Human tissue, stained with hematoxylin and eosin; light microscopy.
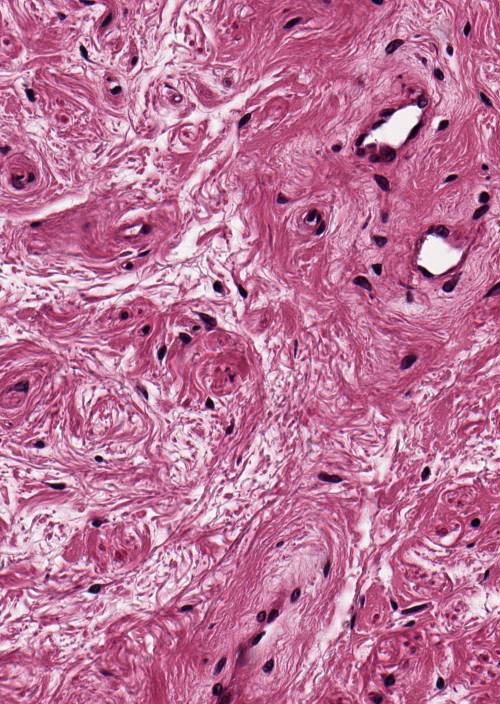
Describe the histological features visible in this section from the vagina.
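Sparse cells with small, dark, spindle-shaped to oval nuclei are scattered through the collagen. In the upper right, two small open vessel lumina are lined by flattened nuclei. No epithelium is present anywhere in the field, and no fat cells are seen.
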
